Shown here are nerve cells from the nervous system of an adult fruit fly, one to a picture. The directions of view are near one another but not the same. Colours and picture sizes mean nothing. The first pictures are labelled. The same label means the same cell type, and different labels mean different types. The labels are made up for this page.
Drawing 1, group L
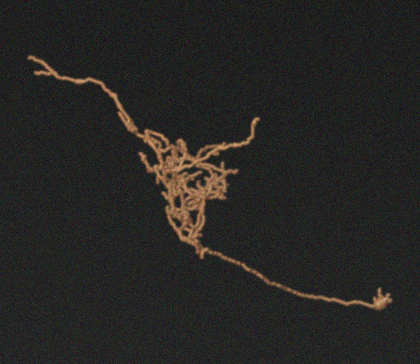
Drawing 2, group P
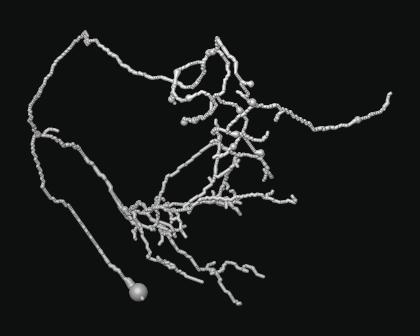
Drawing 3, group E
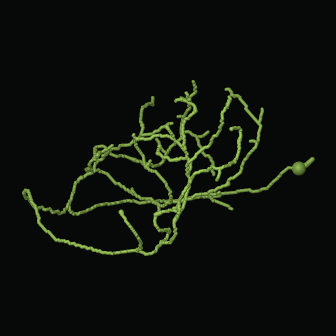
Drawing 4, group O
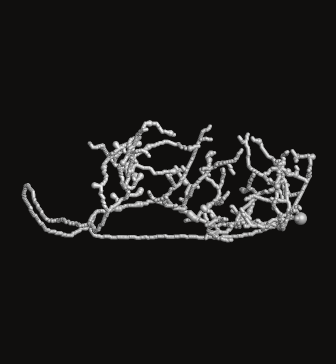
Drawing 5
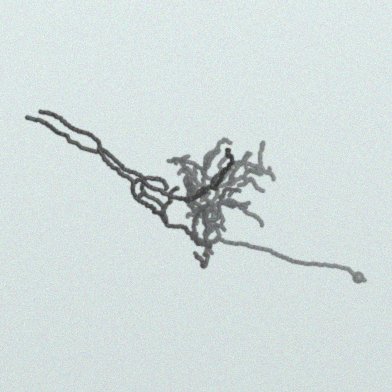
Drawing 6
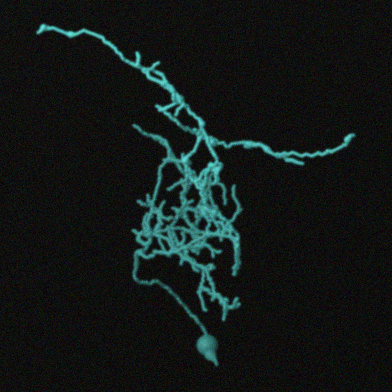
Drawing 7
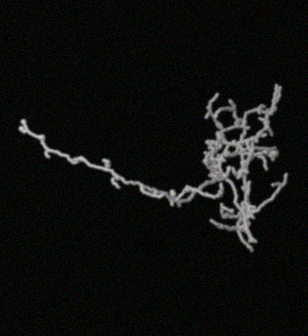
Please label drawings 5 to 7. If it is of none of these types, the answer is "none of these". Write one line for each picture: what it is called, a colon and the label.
5: group L
6: group L
7: group L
